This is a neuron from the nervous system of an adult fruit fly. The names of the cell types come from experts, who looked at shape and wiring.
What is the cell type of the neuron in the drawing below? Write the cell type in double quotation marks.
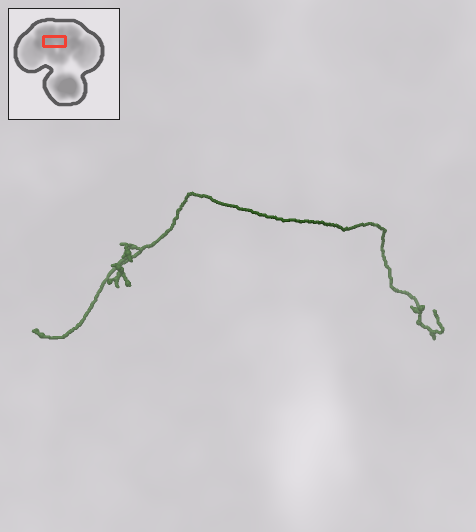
"ORN_VA6"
